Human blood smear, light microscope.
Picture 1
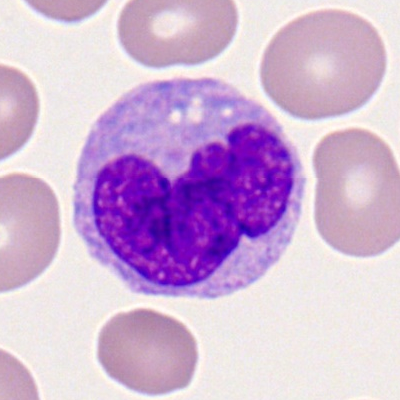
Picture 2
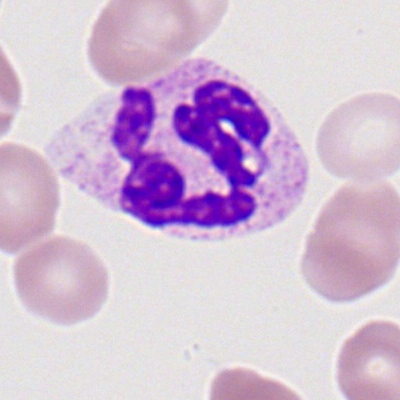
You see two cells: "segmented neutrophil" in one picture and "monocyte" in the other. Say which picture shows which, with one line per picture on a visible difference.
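Picture 1 is a monocyte. A few small clear vacuoles lie in the cytoplasm above the nucleus.
Picture 2 is a segmented neutrophil. No vacuoles are seen in the cytoplasm.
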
